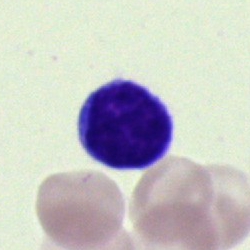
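Lymphocyte, the cell in the middle of a stained human bone marrow smear. First, its outline is round and smooth. Next, the cytoplasm is at most a very thin rim, barely visible. Then the chromatin: dense and dark purple, with a few paler streaks. Finally, no granules are seen in the cell.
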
